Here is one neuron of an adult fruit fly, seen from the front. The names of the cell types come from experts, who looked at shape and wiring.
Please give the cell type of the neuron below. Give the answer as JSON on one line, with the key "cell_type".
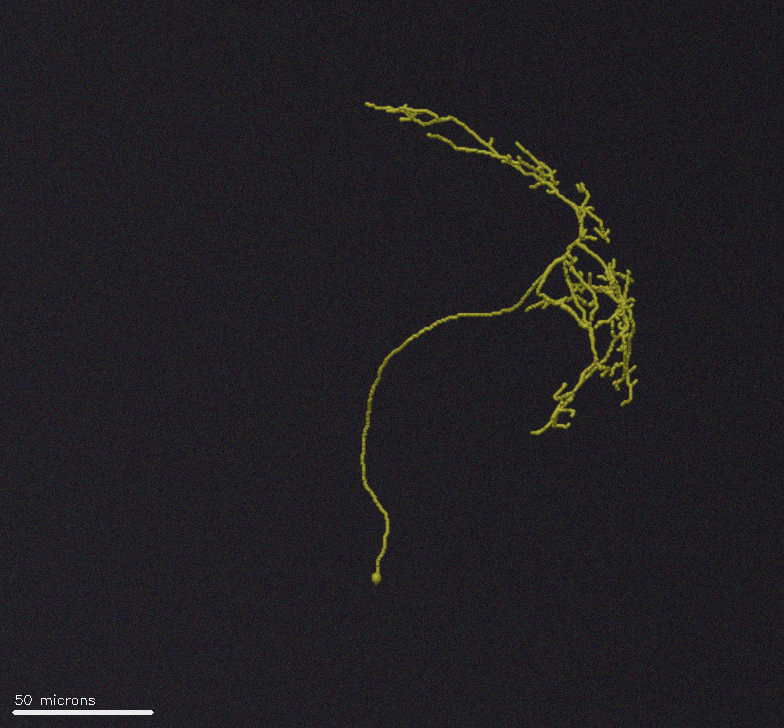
{"cell_type": "IN06B079"}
